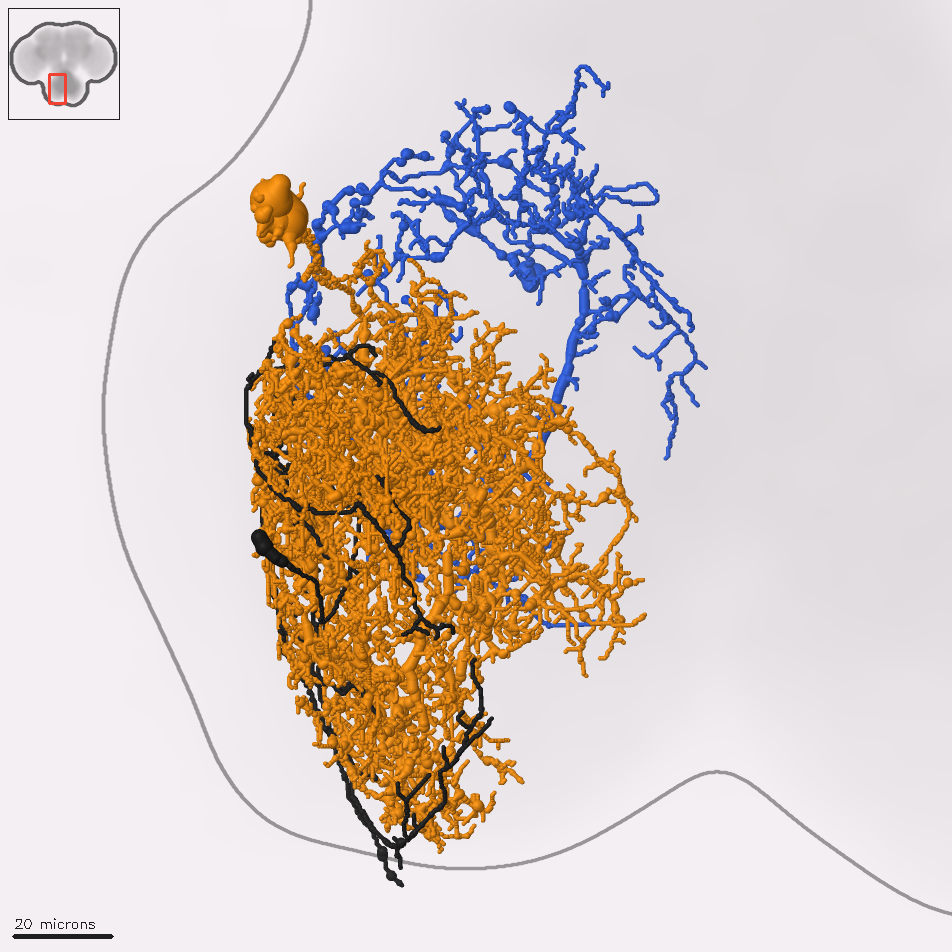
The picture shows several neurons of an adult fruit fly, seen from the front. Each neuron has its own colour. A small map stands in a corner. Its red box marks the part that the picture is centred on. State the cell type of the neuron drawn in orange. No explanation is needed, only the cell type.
IN19A002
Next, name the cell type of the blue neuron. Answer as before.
IN03A042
